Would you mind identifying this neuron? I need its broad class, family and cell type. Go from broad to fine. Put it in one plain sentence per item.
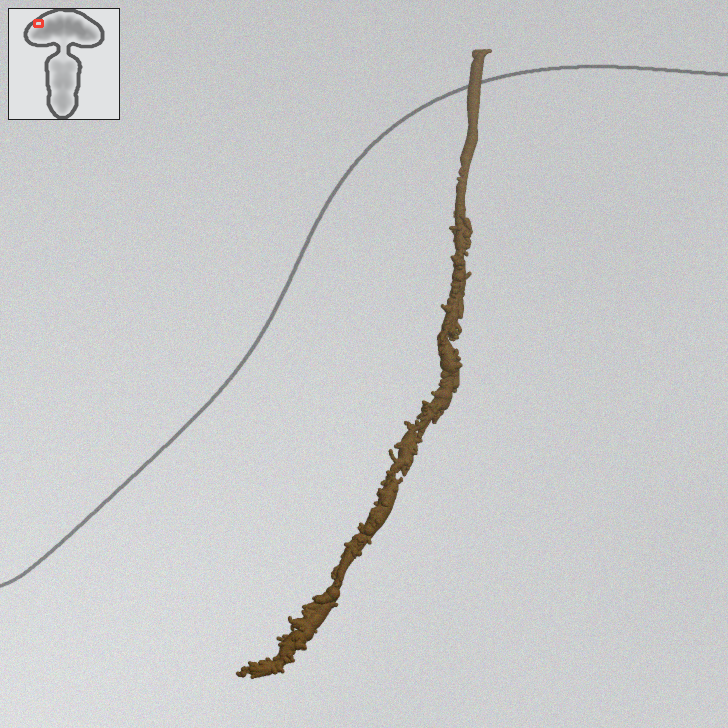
A photoreceptor or other optic-lobe sensory neuron of class visual, type R1-R6.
